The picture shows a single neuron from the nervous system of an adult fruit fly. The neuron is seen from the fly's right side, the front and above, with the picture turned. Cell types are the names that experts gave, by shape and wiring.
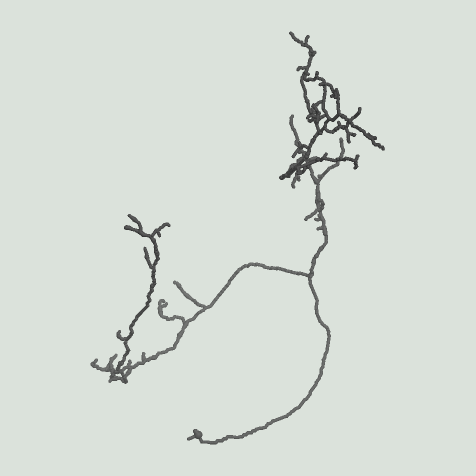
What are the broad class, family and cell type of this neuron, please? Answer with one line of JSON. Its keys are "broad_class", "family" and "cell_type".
{"broad_class": "central-brain intrinsic neuron", "family": "hemilineage SMPpd1", "cell_type": "SMP361"}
